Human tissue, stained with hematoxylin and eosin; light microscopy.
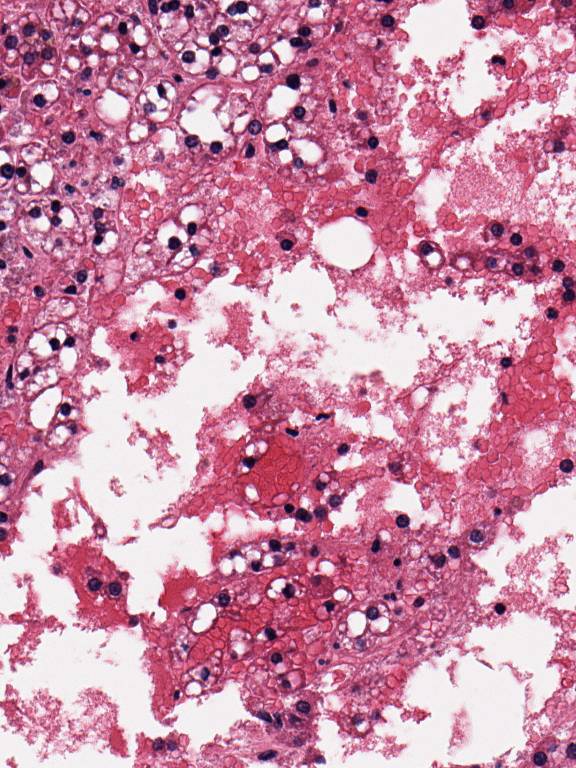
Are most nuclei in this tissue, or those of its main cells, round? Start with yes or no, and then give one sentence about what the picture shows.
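Yes. The nuclei of these cells are small, round and darkly stained.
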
